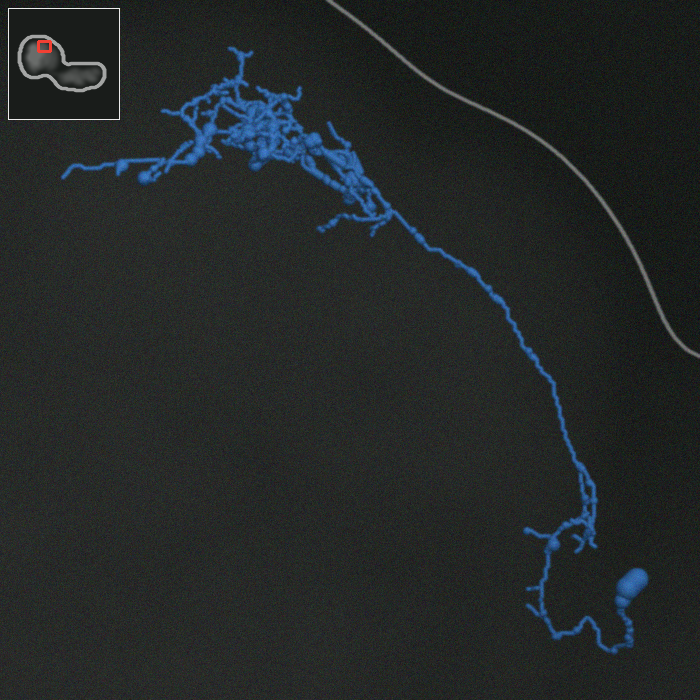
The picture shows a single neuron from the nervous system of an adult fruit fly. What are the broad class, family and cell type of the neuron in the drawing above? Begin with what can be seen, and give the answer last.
Its cell body lies at the lower right of the picture. Dozens of branch ends can be seen. This is a central-brain intrinsic neuron. The family is hemilineage SLPpl2. It is of cell type CB2269.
